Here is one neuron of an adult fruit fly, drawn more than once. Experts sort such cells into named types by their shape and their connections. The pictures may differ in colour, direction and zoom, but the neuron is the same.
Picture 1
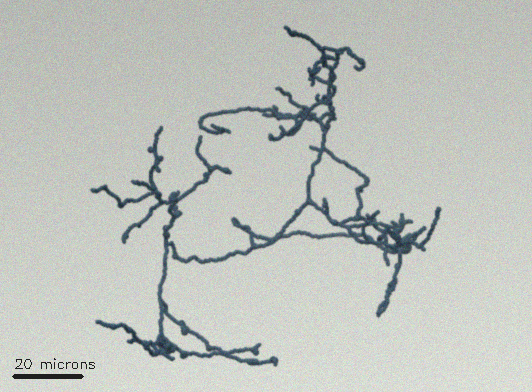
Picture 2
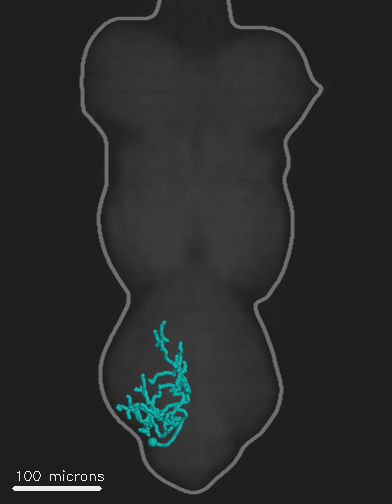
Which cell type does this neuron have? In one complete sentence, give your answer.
Regarding its cell type, the neuron is IN01B027_b.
